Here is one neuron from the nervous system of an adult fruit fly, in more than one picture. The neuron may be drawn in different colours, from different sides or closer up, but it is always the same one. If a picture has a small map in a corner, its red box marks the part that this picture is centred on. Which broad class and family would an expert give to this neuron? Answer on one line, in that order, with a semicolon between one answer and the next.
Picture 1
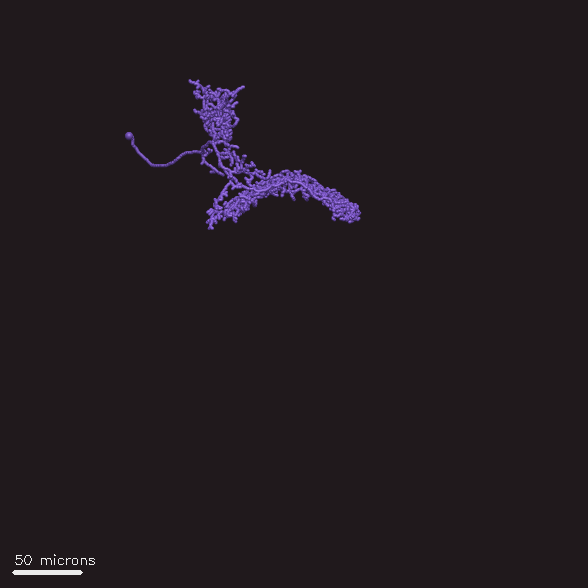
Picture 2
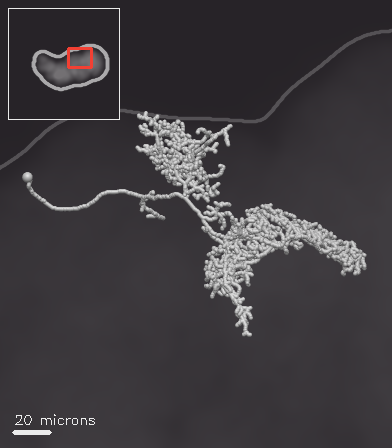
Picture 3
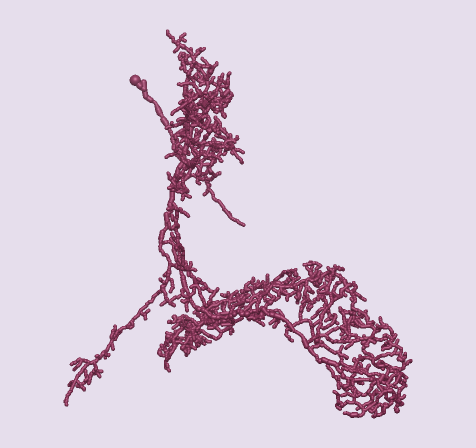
central-brain intrinsic neuron; hemilineage DL1_dorsal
